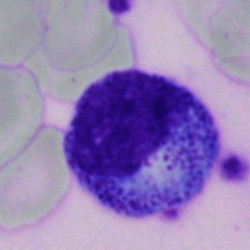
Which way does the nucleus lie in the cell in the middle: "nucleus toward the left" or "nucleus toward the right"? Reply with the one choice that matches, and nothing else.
Nucleus toward the left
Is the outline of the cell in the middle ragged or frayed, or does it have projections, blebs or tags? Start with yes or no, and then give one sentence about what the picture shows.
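No. The cell outline is roughly round with a smooth edge.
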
